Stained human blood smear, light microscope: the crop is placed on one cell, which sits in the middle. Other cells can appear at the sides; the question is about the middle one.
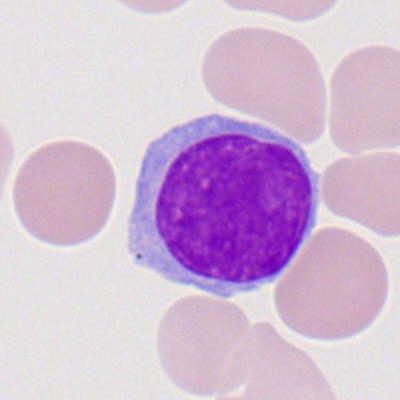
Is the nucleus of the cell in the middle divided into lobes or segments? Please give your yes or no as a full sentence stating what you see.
No, the nucleus of this cell is one compact round, oval or kidney-shaped mass.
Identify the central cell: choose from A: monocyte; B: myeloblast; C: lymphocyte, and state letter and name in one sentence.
The cell in the middle is a lymphocyte, and so option C is correct.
